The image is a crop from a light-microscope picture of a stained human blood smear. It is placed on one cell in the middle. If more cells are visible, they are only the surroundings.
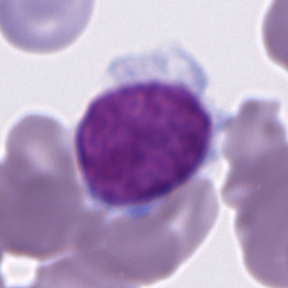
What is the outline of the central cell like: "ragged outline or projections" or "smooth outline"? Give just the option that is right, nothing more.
Ragged outline or projections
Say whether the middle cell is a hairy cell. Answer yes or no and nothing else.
yes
